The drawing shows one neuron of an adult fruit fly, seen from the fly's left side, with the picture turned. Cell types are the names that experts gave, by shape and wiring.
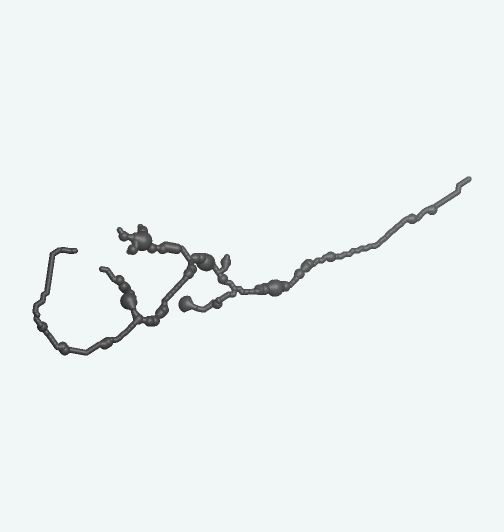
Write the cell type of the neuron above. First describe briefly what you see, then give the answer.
The drawing shows no cell body. It has a dozen or fewer branch ends. This is a sensory neuron entering the nerve cord. It is of cell type SNta25.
